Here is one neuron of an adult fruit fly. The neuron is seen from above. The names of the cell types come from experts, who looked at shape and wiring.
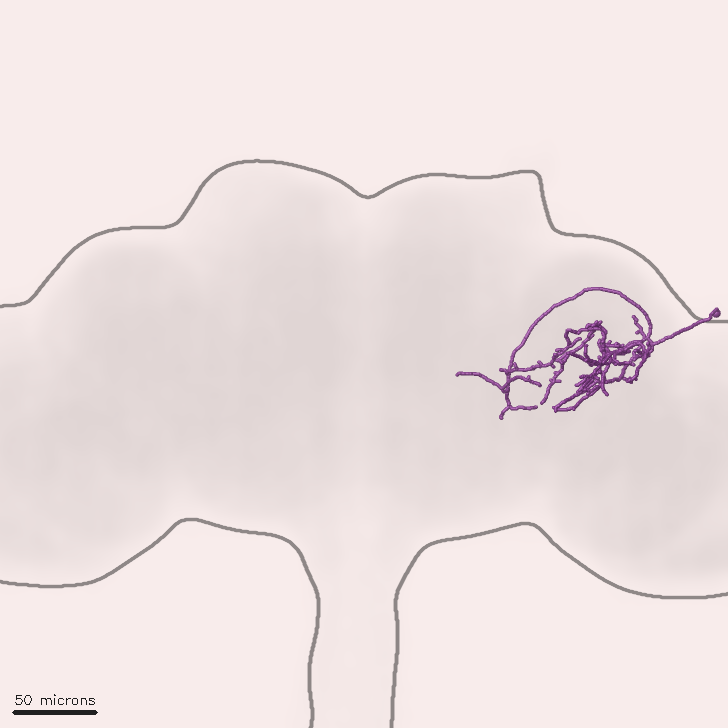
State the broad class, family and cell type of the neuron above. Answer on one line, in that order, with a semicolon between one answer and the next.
central-brain intrinsic neuron; hemilineage SLPav1_medial; SLP227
